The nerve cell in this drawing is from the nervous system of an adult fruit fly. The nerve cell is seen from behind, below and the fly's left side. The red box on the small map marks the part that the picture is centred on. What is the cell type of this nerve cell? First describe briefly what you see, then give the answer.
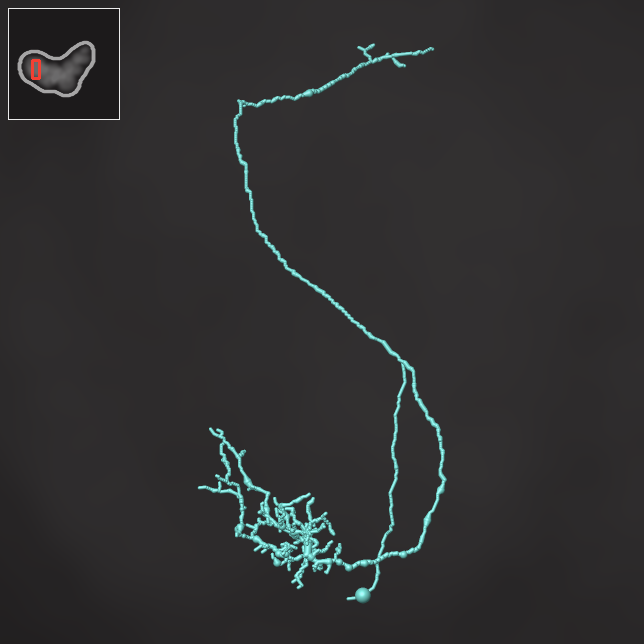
The cell body can be seen at the bottom of the picture. Dozens of branch ends can be seen. It is a visual projection neuron. It is of cell type LC24.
